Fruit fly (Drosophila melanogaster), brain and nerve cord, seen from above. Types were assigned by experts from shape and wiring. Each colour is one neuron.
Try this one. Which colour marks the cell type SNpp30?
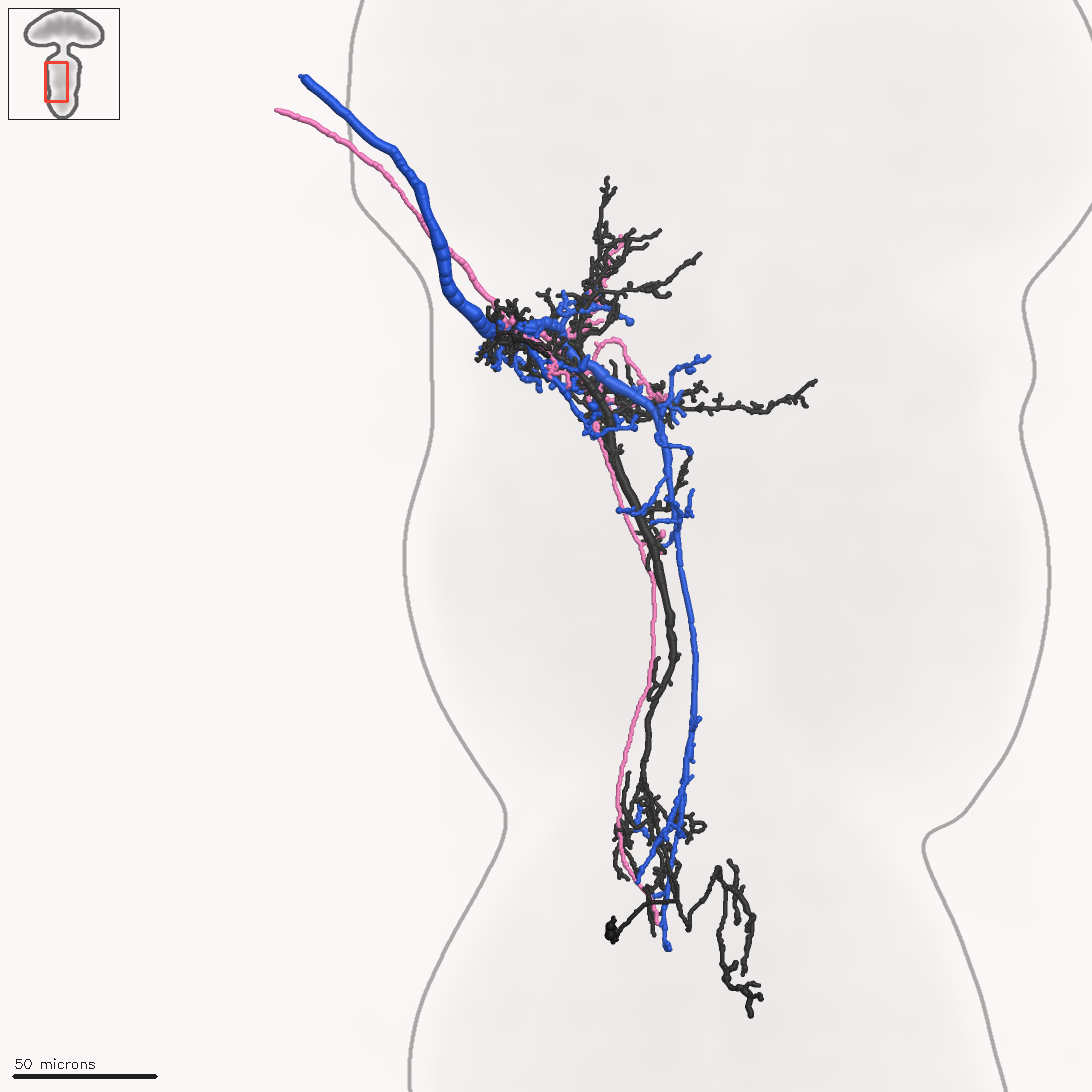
blue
